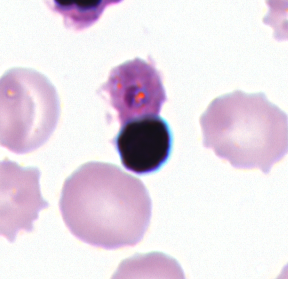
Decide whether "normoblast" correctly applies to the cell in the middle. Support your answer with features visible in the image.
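The chromatin is very dark, almost black, and dense throughout, a feature that goes with normoblast rather than typical lymphocyte.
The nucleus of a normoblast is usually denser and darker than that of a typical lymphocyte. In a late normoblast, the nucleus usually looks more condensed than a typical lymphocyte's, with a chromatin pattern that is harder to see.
No nucleolus can be seen in the nucleus. Therefore the proposed name, normoblast, fits this cell.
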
